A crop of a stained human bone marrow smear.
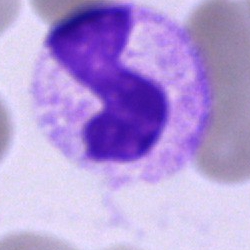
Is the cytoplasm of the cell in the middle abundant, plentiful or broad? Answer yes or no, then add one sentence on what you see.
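Yes. The cytoplasm is plentiful and pale lilac.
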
